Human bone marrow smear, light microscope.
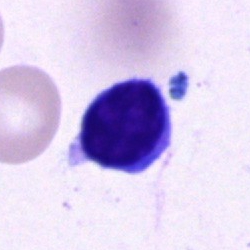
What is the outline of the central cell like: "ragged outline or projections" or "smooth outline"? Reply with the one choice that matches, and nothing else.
Ragged outline or projections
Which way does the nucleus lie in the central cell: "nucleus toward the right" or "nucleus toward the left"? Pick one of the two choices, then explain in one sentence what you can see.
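Nucleus toward the left. The rim of cytoplasm is widest along the lower right edge of the cell.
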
